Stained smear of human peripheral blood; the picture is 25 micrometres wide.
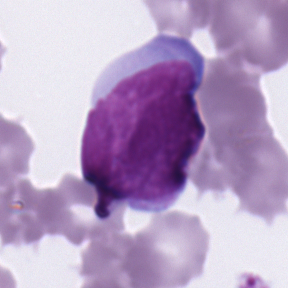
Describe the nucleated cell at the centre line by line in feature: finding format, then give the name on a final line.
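Cytoplasm: pale blue, a wide crescent above the nucleus.
Rim: elsewhere just a thin band of cytoplasm around the nucleus.
Chromatin: fine, evenly spread, faintly streaky.
Nuclear edge: a small dark knob jutting from the lower left.
Dimensions: cell about 17 by 11 micrometres, nucleus about 16 by 10 micrometres.
Proportion: nucleus fills about 70% of the cell's area.
Name: myeloblast.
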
